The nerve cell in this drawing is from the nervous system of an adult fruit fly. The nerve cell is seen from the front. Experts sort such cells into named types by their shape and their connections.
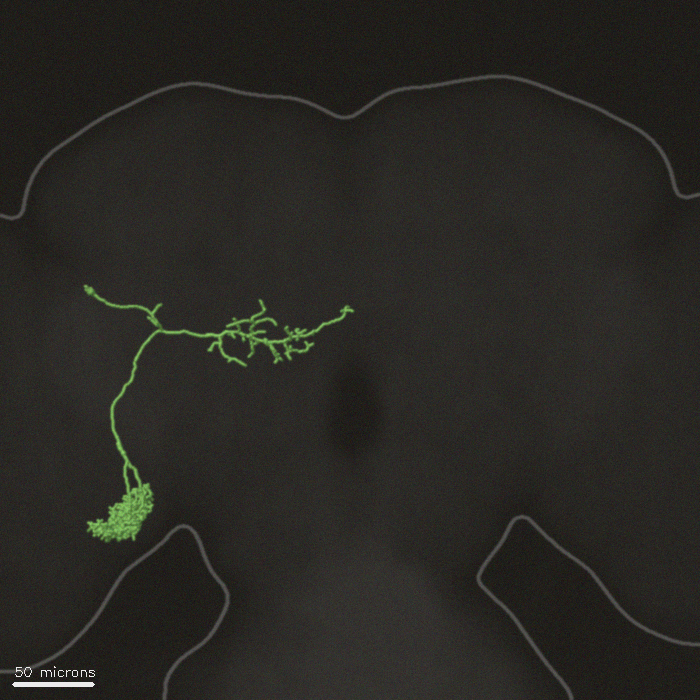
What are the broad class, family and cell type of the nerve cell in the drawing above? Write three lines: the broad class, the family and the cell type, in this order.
visual projection neuron
hemilineage LHl4_posterior
LoVP18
